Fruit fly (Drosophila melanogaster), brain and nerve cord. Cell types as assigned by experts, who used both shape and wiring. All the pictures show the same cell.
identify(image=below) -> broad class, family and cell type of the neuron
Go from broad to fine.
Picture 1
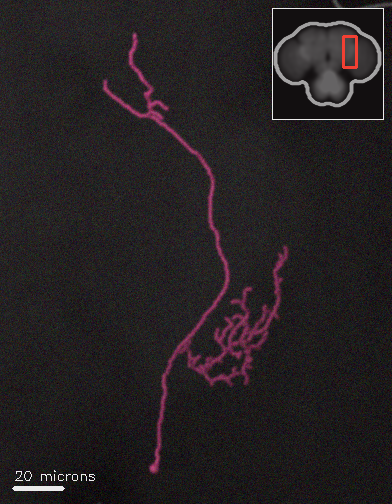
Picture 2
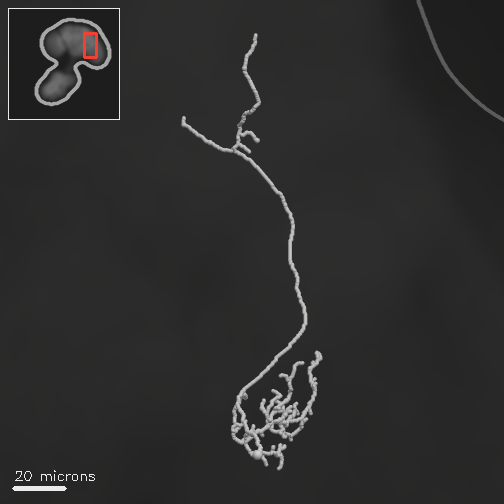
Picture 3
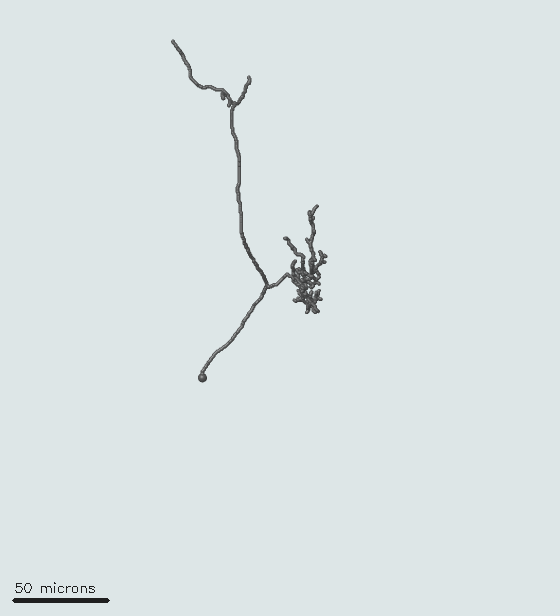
visual projection neuron; LC; LC24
